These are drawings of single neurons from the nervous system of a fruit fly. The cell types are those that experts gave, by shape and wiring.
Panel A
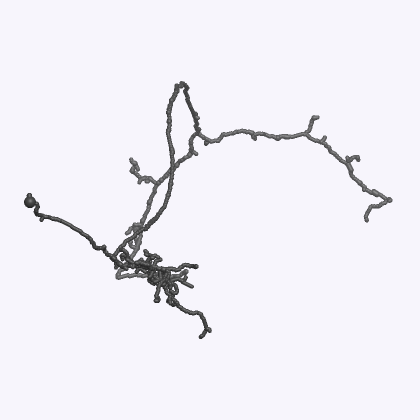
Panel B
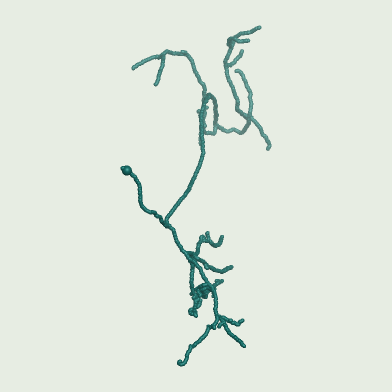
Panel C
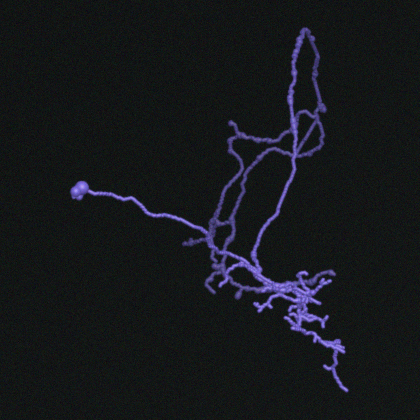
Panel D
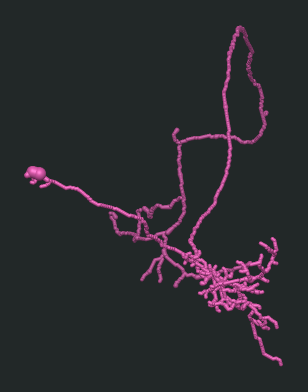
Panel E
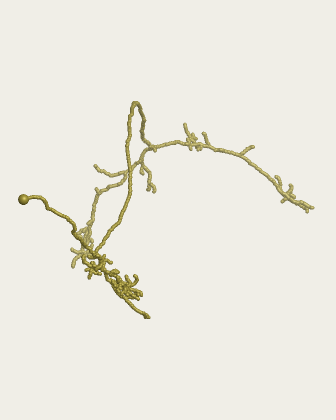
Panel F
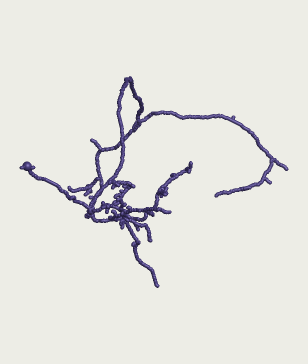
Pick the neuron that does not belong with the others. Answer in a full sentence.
Panel B is the odd one out.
